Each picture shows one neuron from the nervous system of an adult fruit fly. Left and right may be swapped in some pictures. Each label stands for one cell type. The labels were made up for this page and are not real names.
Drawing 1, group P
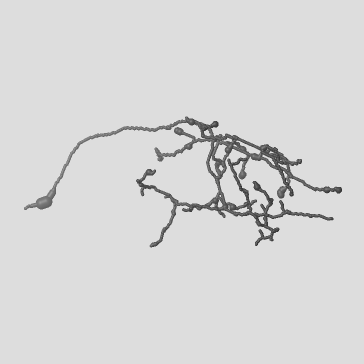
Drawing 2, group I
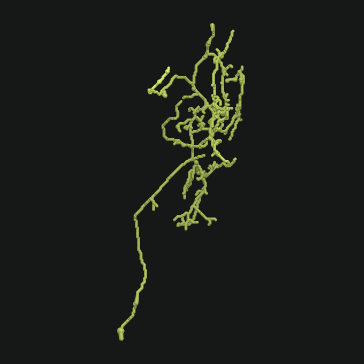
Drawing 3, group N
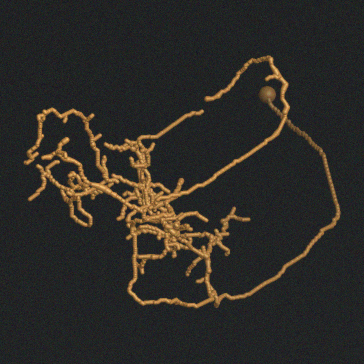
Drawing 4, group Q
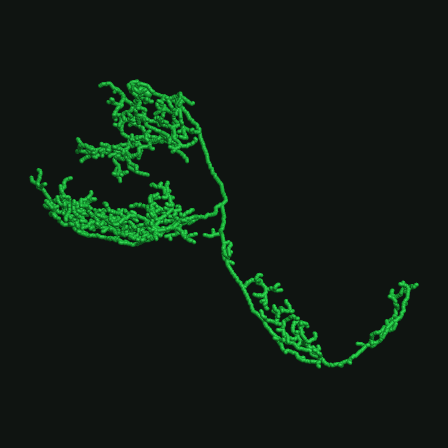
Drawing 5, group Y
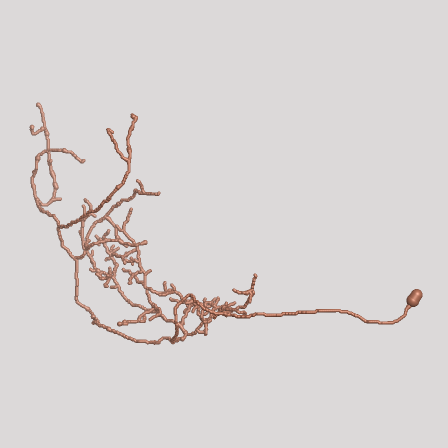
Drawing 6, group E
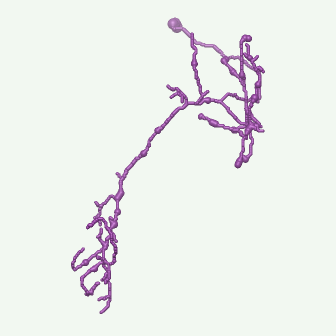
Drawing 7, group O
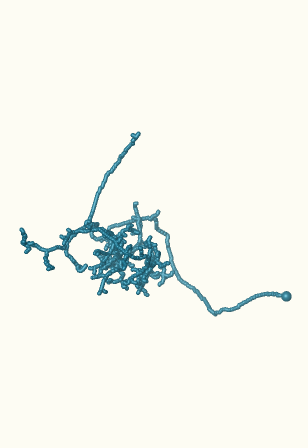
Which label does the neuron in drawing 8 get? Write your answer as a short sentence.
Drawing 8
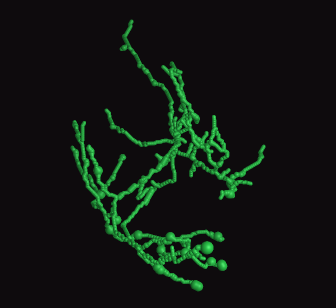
It belongs to group P.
